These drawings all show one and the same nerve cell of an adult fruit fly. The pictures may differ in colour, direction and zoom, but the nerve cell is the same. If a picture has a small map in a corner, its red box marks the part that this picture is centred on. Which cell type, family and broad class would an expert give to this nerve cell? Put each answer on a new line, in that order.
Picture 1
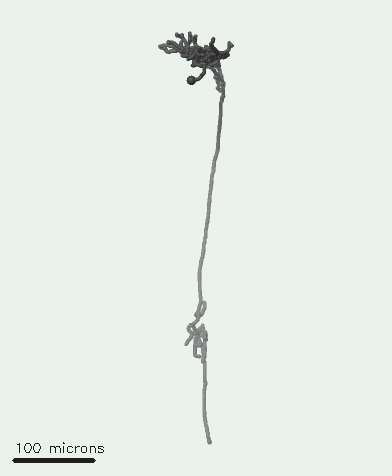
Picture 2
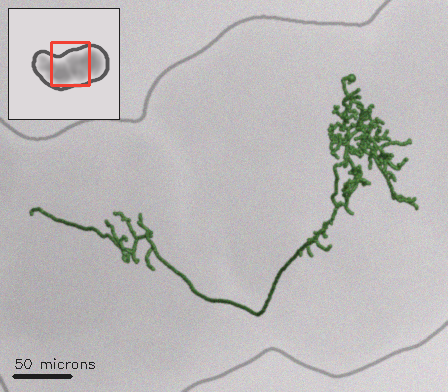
DNpe004
DNpe
descending neuron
